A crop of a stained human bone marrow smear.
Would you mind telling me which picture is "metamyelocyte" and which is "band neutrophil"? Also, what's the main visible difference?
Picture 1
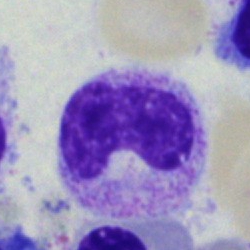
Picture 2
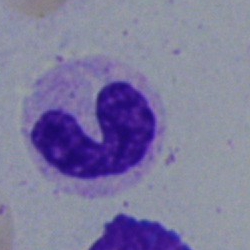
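Have a look at the nuclei: picture 1 is a metamyelocyte and picture 2 is a band neutrophil. Both cells have a round, smooth outline. In the metamyelocyte the nucleus is kidney-shaped, with its indentation on the lower side, and the cytoplasm is widest beneath that indentation. In the band neutrophil the nucleus is a single unsegmented band curved into a U, with its concave side facing upward.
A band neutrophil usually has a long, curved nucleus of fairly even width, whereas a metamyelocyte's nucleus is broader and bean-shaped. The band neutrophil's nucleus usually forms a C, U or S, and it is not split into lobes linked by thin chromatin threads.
The chromatin is coarsely clumped in both: with darker patches in the metamyelocyte, and dark purple in the band neutrophil.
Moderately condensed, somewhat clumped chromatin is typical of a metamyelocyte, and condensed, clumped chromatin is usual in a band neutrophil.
Neither nucleus shows nucleoli.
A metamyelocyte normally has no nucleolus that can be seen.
The metamyelocyte's cytoplasm shows no vacuoles. At the bottom edge of picture 2, a separate dark-staining cell is cut off without touching the band neutrophil.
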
